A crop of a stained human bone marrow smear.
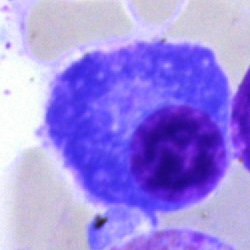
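Plasma cell, the one in the middle: its chromatin is dark purple and coarsely clumped. The cytoplasm is abundant and deep blue, dotted with many small pale round spots. On the upper-left side of the nucleus, the cytoplasm beside it is paler.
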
